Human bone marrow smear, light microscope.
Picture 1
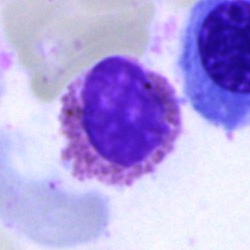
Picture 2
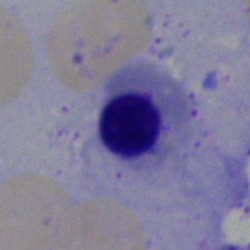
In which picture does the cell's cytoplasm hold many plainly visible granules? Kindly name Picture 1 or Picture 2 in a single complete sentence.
The cytoplasm of the cell shown in picture 1 carries many visible granules.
